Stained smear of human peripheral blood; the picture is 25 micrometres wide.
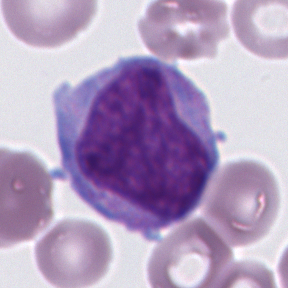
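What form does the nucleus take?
A single unlobed mass with somewhat angular corners.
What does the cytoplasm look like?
Pale blue, with no visible granules or vacuoles.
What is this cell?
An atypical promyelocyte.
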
